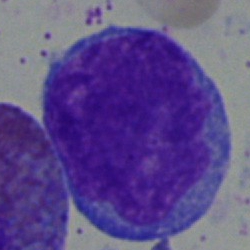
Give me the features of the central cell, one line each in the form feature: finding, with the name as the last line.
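Chromatin: finely stippled, evenly spread, no coarse dark clumps
Cytoplasm: narrow blue rim around the nucleus
Rim width: greatest along the lower right side
Cell outline: smooth, rounded oval
Identification: blast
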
